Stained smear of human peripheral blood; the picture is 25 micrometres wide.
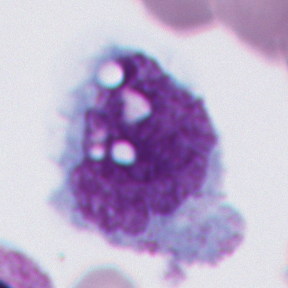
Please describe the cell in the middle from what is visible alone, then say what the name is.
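Beginning with the nucleus, its outline is irregular and lumpy, and it fills most of the cell. Over its upper half lie several clear, sharply punched-out holes. The pale greyish-blue cytoplasm is widest at the lower right. This cell is a monocyte.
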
